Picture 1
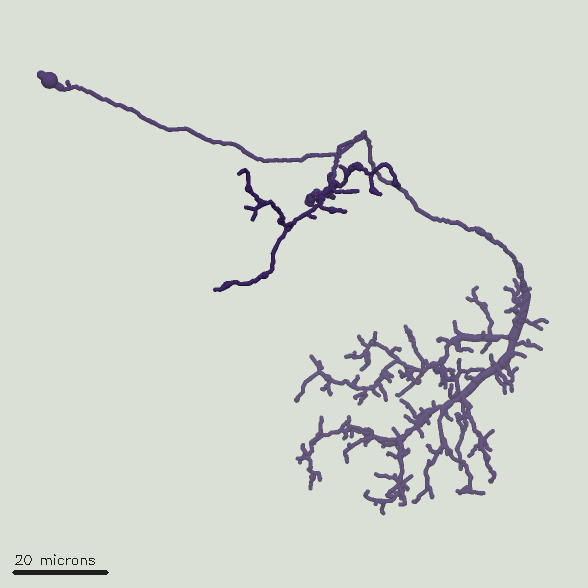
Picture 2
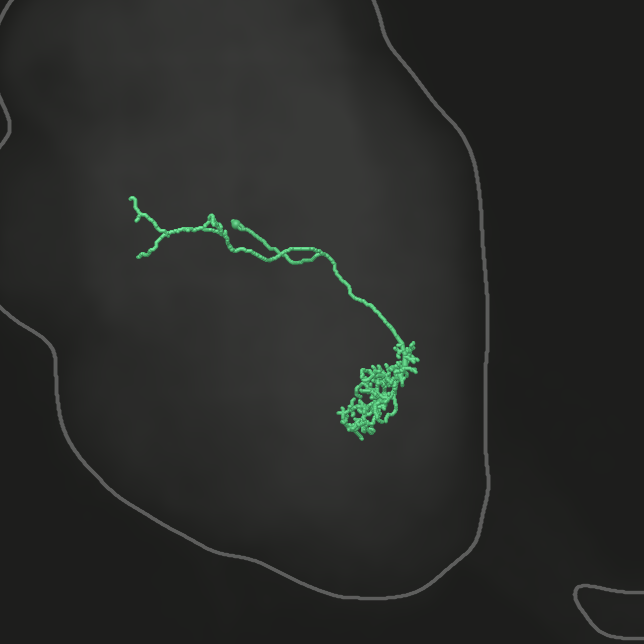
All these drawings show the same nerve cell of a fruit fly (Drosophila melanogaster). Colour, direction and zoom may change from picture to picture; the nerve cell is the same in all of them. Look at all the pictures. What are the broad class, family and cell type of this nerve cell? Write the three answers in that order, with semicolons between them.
visual projection neuron; LC; LC31a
